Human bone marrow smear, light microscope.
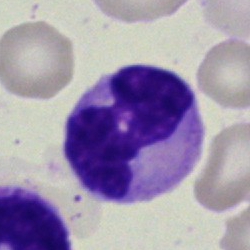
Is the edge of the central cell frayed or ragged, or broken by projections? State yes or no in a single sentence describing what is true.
No, the edge of this cell is smooth and even, not rough.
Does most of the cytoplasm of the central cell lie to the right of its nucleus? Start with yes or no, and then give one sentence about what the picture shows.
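Yes. The nucleus fills the upper and left part of the cell, leaving the cytoplasm mainly to the lower right.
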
